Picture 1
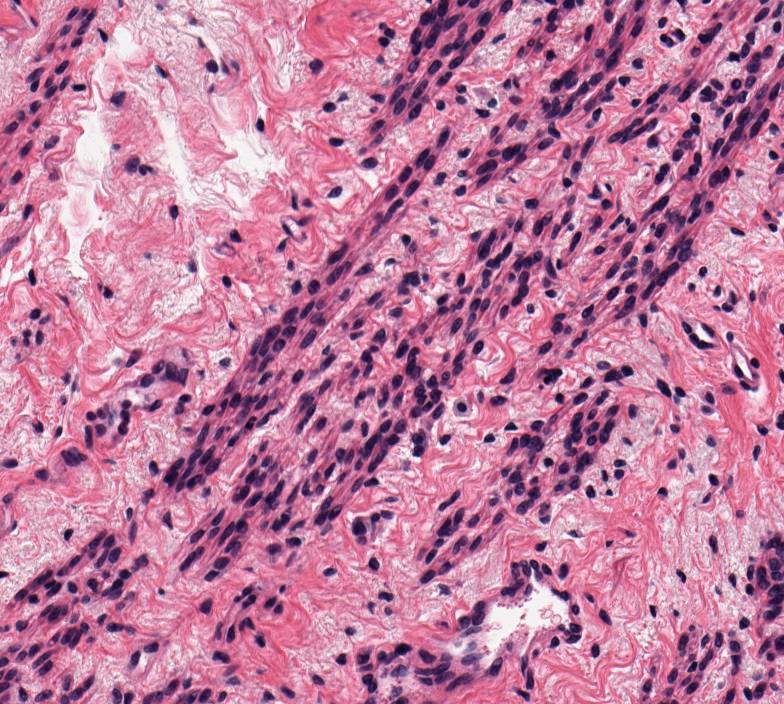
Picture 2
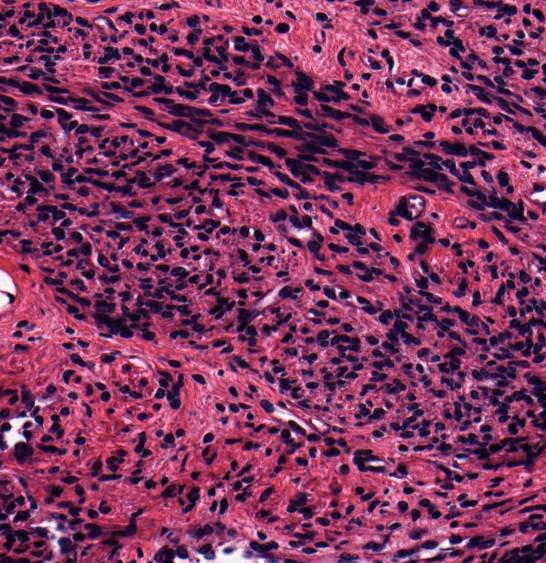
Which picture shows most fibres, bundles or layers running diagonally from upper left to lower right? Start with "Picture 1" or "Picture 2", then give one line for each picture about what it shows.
Picture 2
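What picture 1 shows: Spindle cells form long parallel bands that run diagonally from lower left to upper right across the field.
What picture 2 shows: Densely crowded cells form sheets and streaming bands that run obliquely from the upper left toward the lower right of the field.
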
